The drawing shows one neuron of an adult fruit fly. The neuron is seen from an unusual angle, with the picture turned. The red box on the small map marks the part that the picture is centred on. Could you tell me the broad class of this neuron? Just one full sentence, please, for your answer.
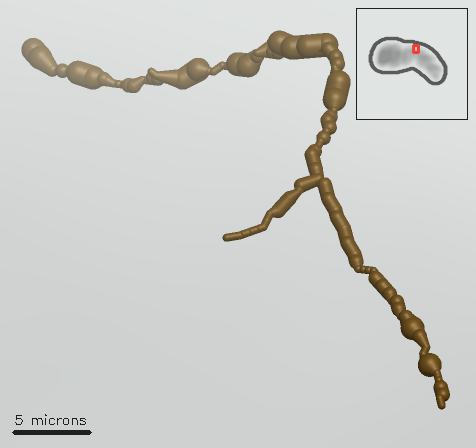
The neuron is placed in the broad class sensory neuron entering the nerve cord.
